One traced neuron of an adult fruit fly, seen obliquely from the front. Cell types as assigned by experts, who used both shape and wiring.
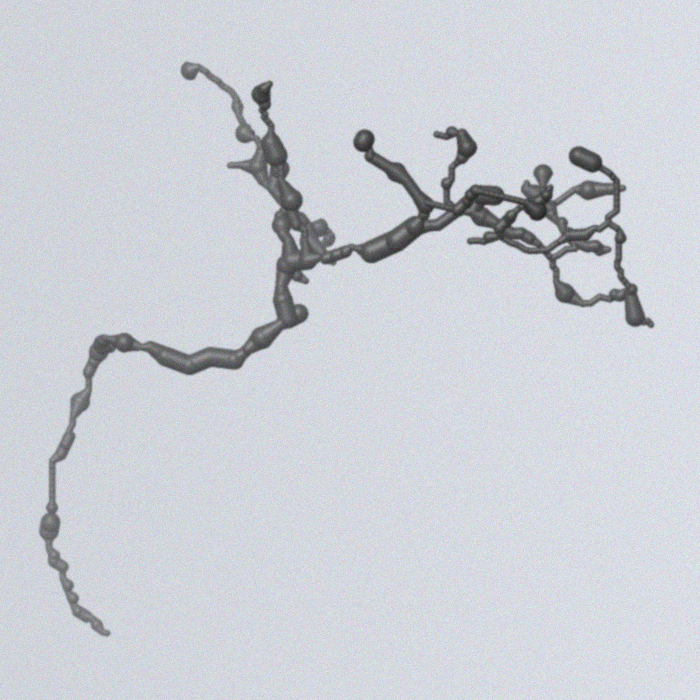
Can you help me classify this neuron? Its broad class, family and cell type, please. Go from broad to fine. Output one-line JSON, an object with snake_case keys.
{"broad_class": "sensory neuron entering the brain", "family": "class mechanosensory", "cell_type": "aPhM1"}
